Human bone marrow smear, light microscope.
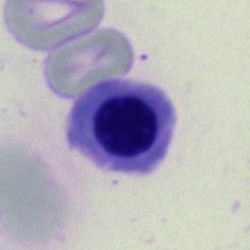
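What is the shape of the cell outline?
Slightly angular rather than smoothly round.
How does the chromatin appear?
Very dark and dense.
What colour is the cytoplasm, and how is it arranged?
Blue-purple, forming a moderately wide rim all around the nucleus.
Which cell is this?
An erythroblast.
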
